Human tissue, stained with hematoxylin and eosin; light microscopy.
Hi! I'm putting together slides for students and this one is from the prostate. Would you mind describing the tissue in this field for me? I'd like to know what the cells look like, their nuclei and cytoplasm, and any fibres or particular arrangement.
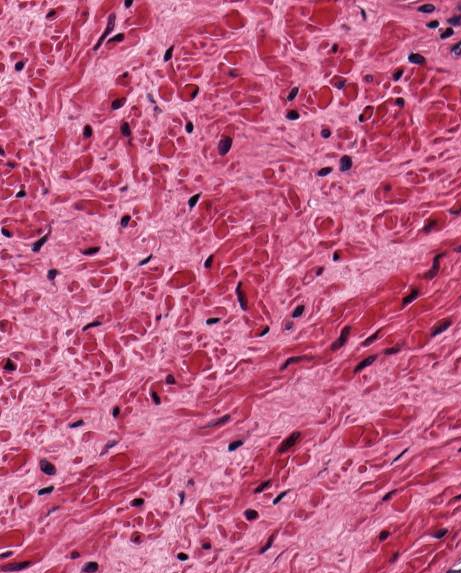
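The lengthwise-cut band in the lower part runs diagonally, rising from lower left toward upper right. On nuclei, those in these fibres are dark, elongated and cigar-shaped with blunt ends. As for cytoplasm, it is deeply eosinophilic and smooth, with no cross-striations visible. Between them, pale pink, loose fibrillar connective tissue separates individual cells and small groups.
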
